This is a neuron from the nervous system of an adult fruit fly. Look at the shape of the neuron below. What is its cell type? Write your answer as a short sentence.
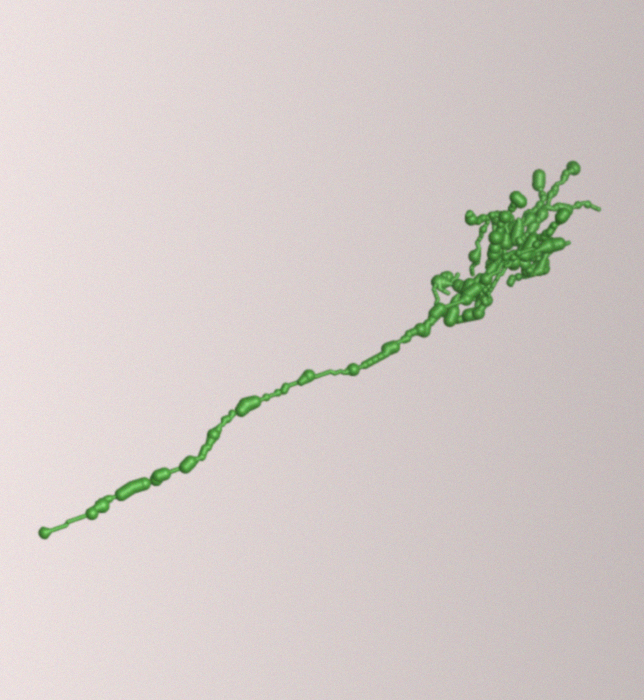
The cell type is LB1b.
